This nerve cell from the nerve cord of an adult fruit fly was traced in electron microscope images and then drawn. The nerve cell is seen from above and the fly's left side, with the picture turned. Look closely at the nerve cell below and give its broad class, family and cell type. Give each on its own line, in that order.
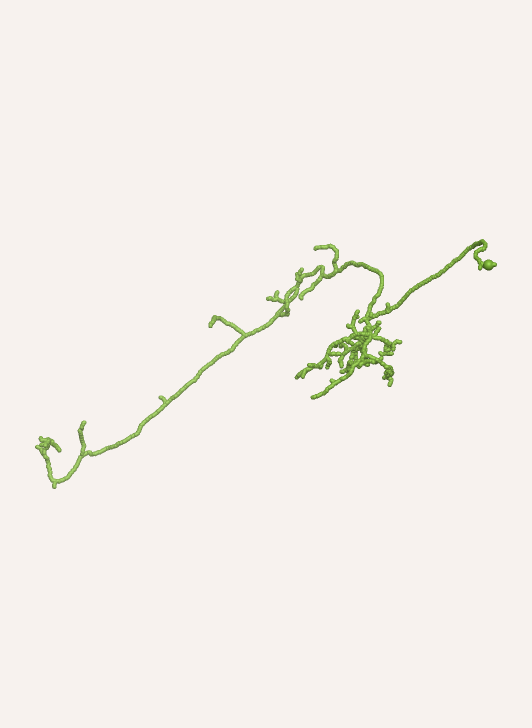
nerve-cord intrinsic neuron
hemilineage 07B
IN07B087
